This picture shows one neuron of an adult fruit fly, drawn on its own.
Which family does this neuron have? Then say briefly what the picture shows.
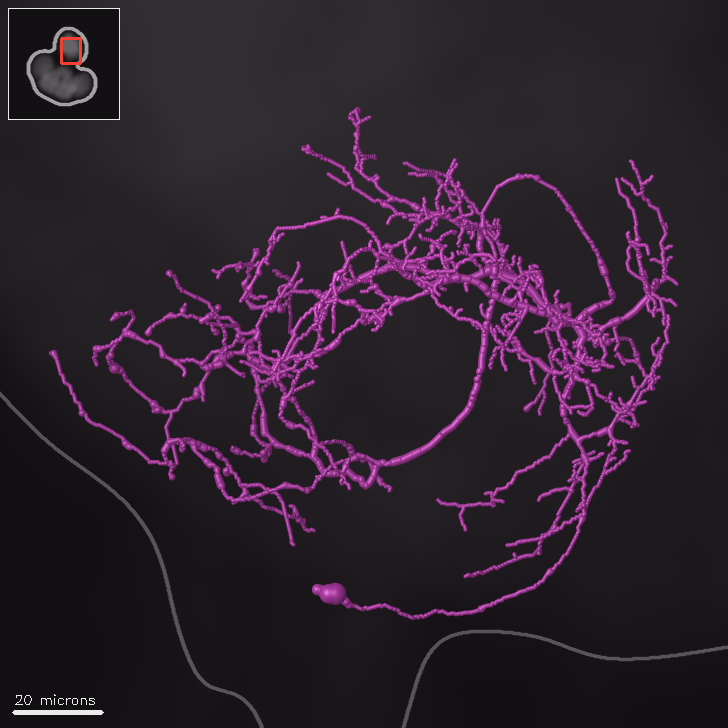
The family is hemilineage 17A. Its broad class is nerve-cord intrinsic neuron. The cell body is at the bottom of the picture. From left to right in the picture it spans about 140 microns. The picture shows more than a hundred branch ends.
